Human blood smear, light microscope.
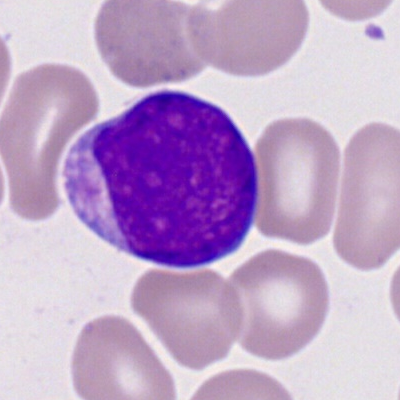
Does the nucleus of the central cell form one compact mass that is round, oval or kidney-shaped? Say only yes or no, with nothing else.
Yes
